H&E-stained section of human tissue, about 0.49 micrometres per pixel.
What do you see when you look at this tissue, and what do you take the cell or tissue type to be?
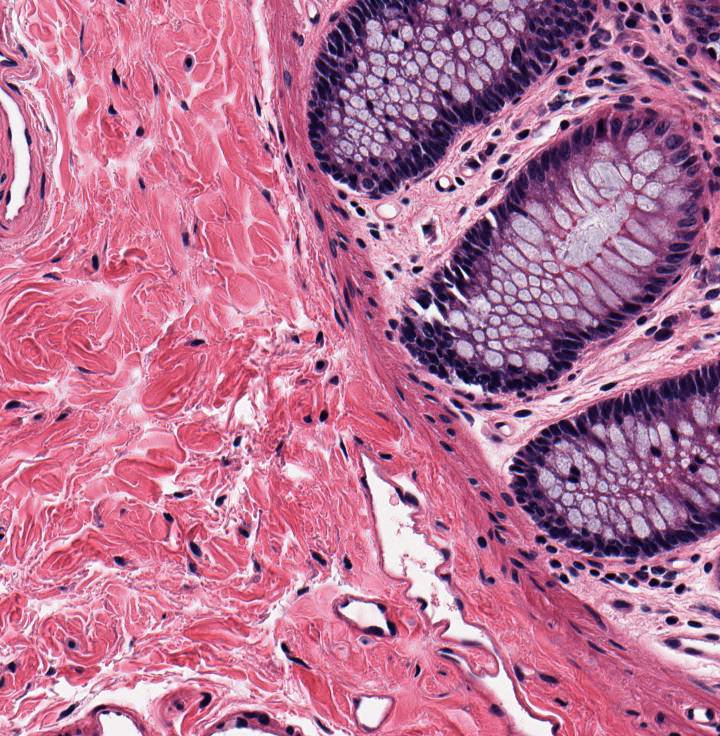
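Goblet cells with pale, clear mucin vacuoles make up most of the glands. Dark, crowded nuclei form a continuous band at the outer rim of each gland. To the left, thick wavy pink collagen bundles run in many different directions. Just beneath the glands, a band of spindle cells with elongated nuclei runs diagonally from top centre toward lower right. This tissue is transverse colon.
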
